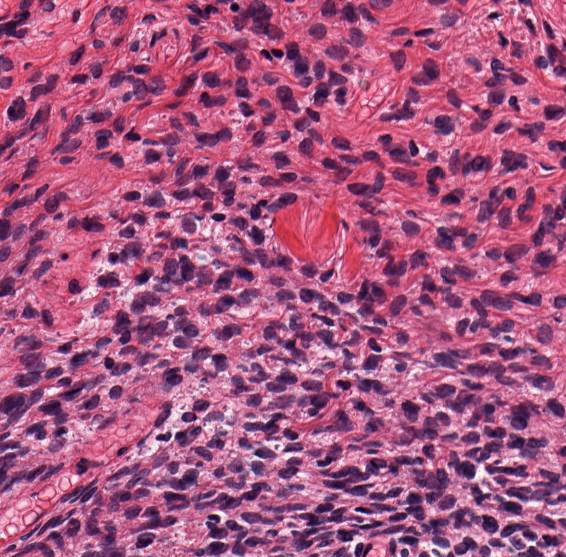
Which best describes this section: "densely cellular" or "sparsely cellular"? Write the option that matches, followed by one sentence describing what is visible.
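Densely cellular. The field is filled by a dense sheet of closely packed cells with no glands or epithelium.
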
